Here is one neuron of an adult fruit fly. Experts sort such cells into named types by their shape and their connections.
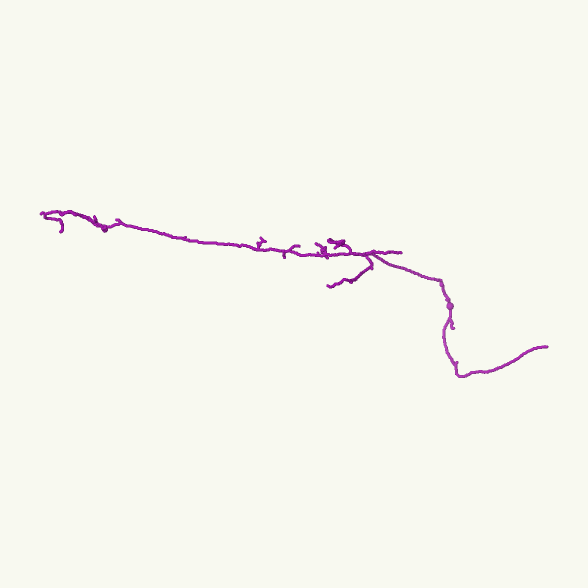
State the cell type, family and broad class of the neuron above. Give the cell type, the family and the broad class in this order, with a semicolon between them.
SNpp19; class mechanosensory proprioceptive; sensory neuron entering the nerve cord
